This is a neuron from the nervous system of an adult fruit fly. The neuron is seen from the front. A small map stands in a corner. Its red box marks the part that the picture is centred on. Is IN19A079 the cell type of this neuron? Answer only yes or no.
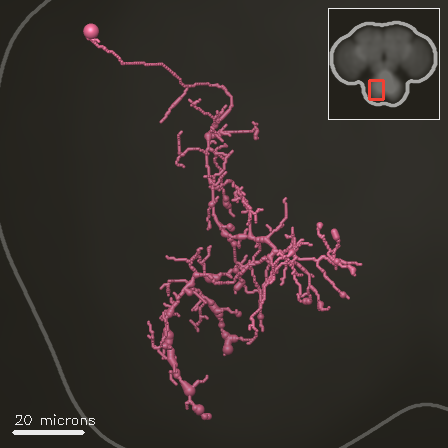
yes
